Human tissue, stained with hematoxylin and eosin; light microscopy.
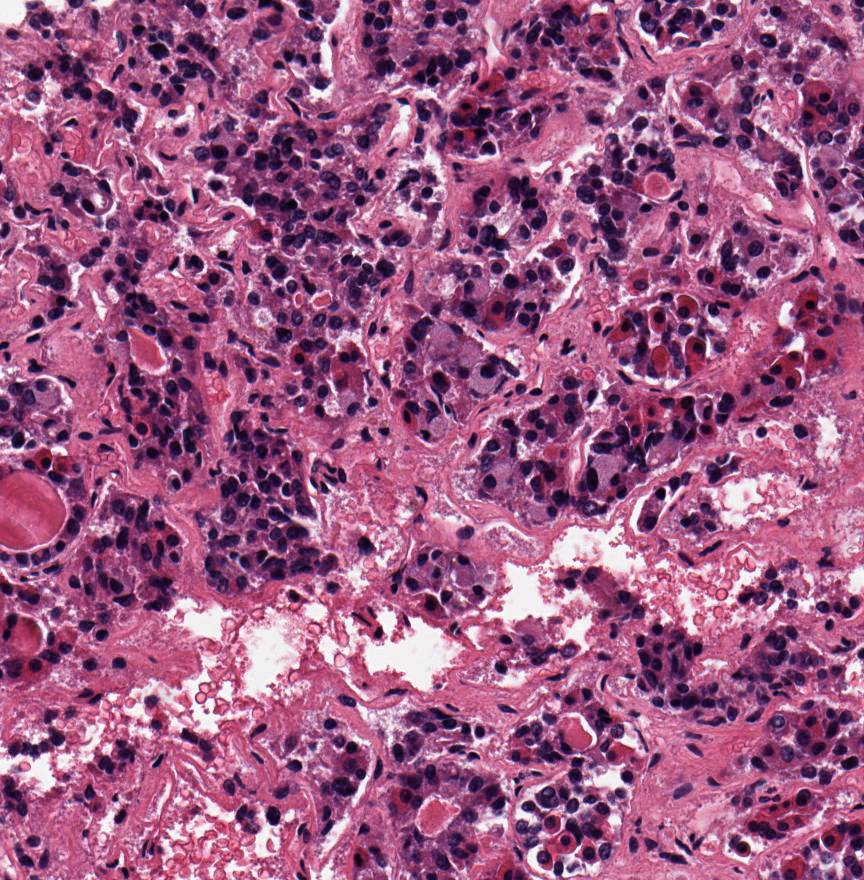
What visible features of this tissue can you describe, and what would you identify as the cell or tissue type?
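First, scattered cells with bright red cytoplasm lie within the nests, most numerous at the upper right. Next, some larger nest cells show pale purple-grey cytoplasm, several near the centre of the field. Then, at the left edge about midway down, lies a large round, smooth, evenly pink globule. Finally, no fat cells appear anywhere. The tissue is pituitary.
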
